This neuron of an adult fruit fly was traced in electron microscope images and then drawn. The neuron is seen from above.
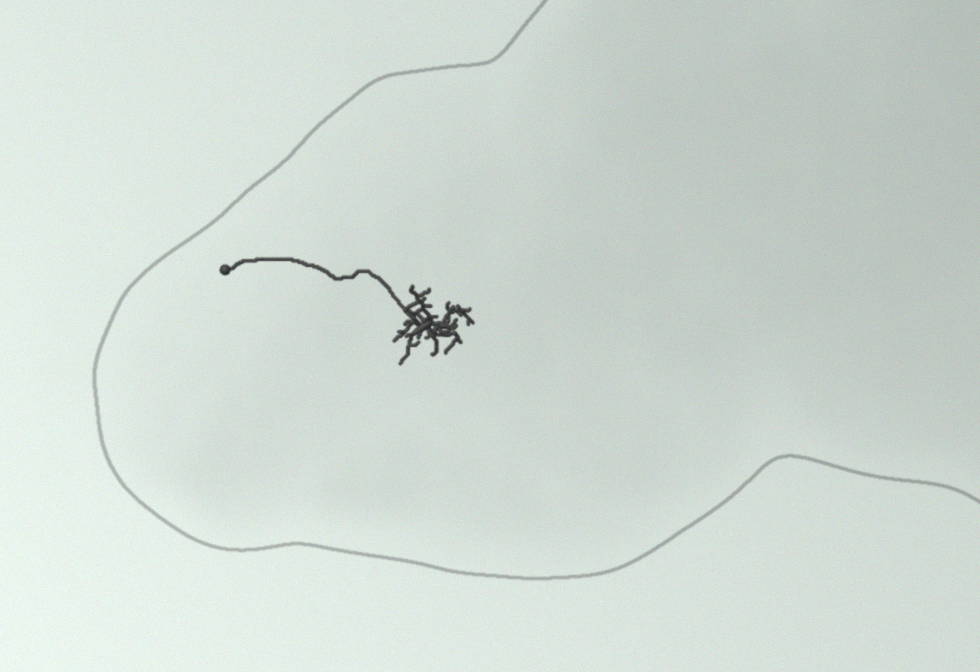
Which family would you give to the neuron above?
Dm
